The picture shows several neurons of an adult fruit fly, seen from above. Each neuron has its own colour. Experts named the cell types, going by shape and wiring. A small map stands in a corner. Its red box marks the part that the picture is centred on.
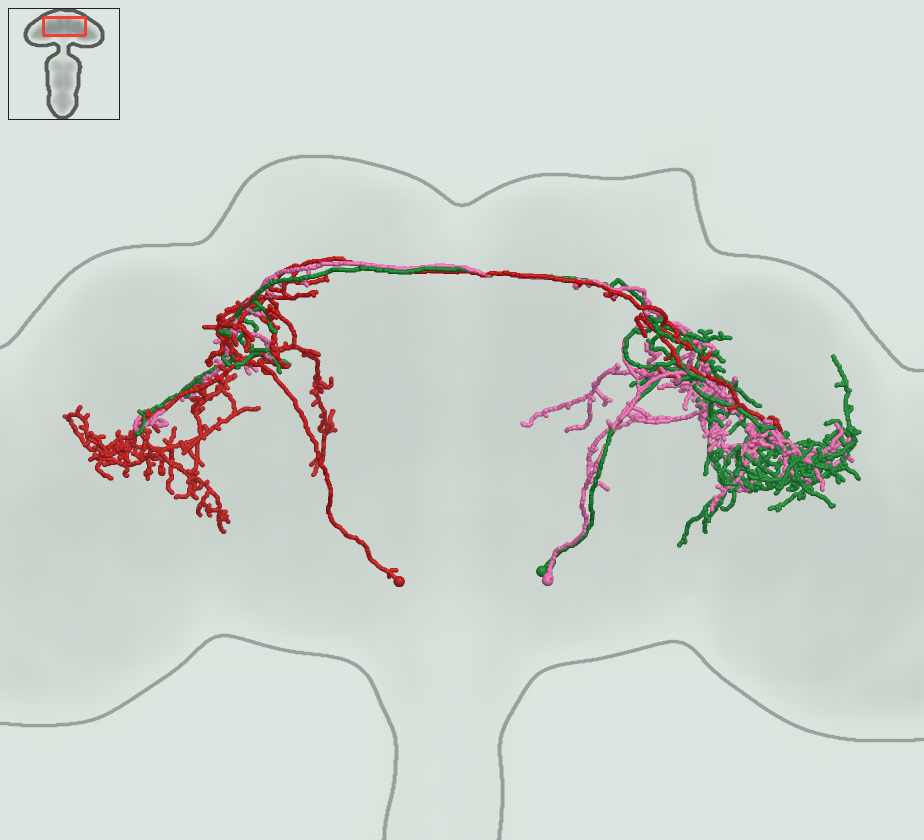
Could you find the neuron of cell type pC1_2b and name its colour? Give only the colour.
pink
